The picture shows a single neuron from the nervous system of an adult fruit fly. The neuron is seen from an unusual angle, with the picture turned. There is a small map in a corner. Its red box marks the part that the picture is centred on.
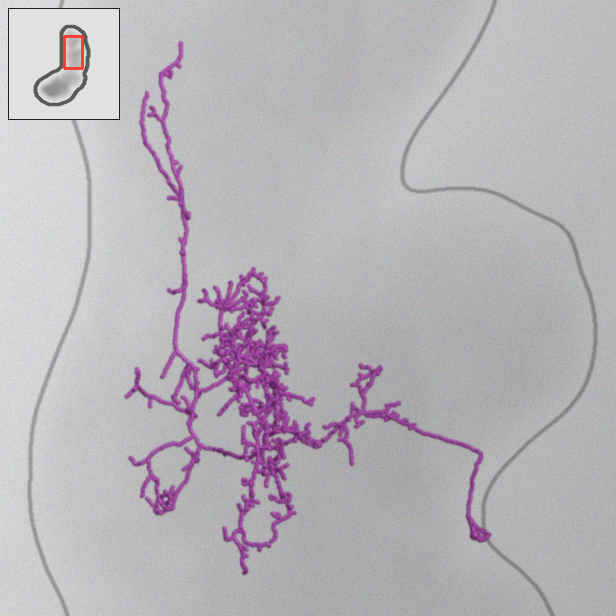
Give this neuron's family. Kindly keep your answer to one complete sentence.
It is the family hemilineage 07B to which this neuron belongs.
